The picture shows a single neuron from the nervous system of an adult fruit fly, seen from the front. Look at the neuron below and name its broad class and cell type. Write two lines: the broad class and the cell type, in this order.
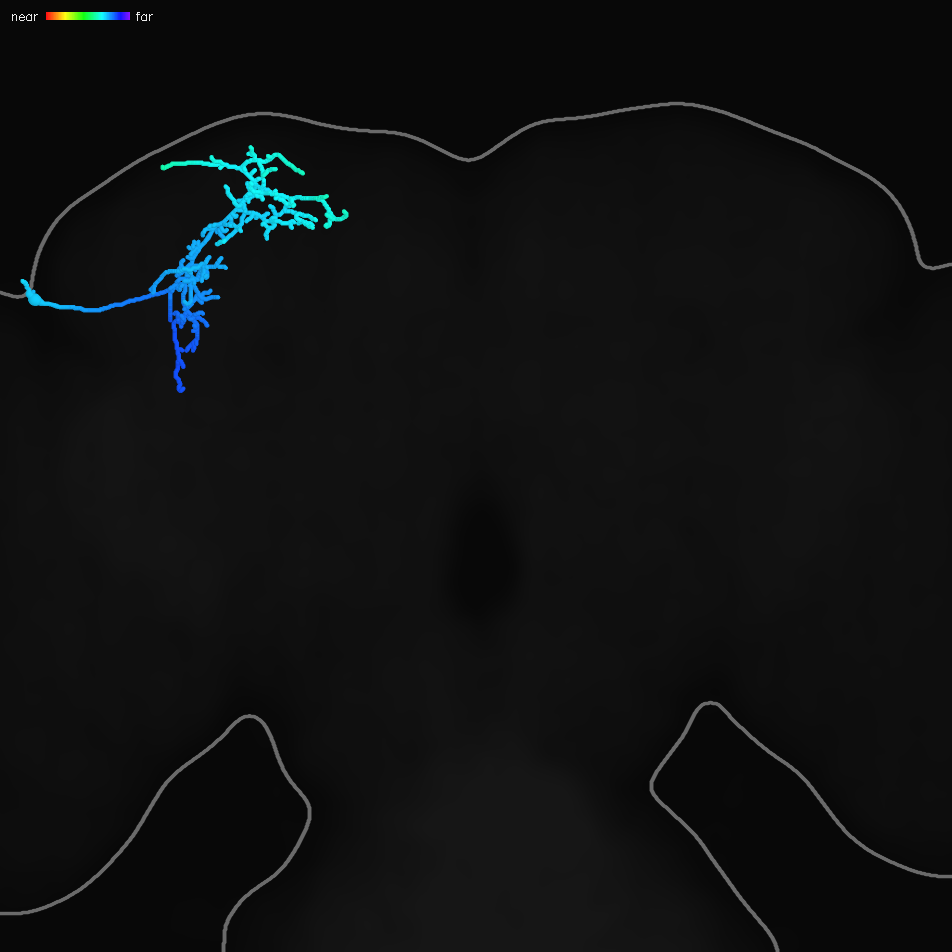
central-brain intrinsic neuron
SLP364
